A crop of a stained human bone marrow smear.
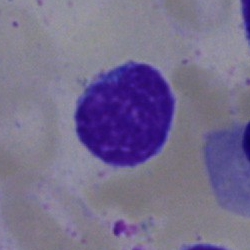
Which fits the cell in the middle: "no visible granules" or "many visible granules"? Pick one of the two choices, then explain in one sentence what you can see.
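No visible granules. No granules are seen in the cell.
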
